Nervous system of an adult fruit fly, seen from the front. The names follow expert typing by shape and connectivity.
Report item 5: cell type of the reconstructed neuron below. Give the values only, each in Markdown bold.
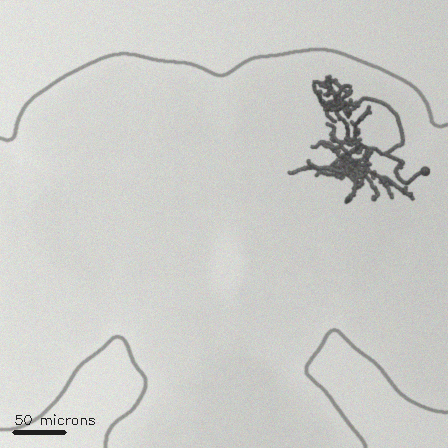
**SLP047**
